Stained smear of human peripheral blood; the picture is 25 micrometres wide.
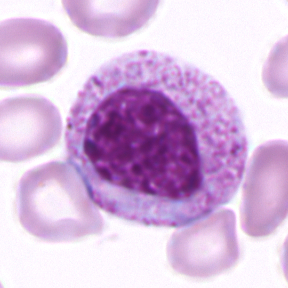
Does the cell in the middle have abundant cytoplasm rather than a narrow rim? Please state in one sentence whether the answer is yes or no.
Yes, the cytoplasm of this cell is abundant.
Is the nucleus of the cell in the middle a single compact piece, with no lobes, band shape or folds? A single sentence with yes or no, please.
Yes, this cell's nucleus is a single compact round, oval or kidney-shaped mass, not band-shaped.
